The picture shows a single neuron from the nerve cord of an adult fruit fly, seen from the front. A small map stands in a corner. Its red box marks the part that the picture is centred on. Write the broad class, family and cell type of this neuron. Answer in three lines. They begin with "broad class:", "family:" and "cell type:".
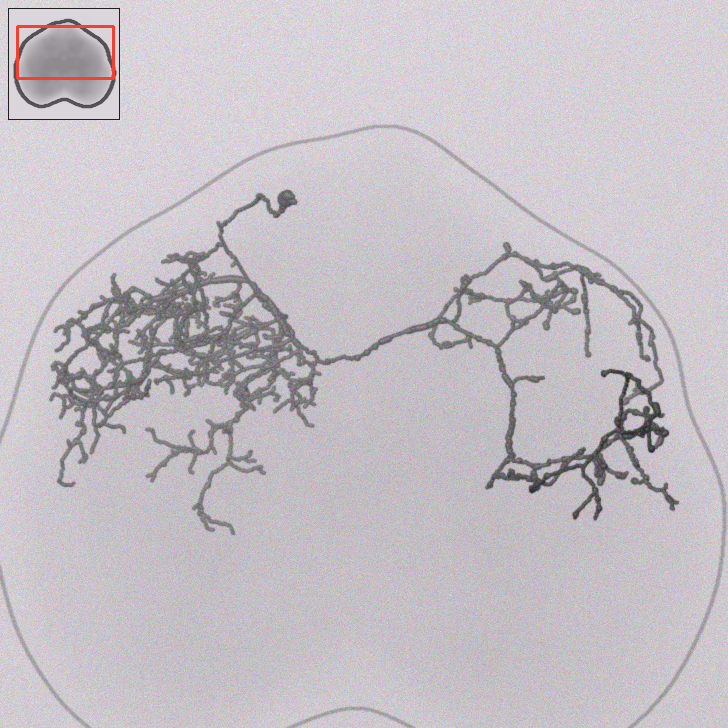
broad class: nerve-cord intrinsic neuron
family: hemilineage 19B
cell type: IN19B030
